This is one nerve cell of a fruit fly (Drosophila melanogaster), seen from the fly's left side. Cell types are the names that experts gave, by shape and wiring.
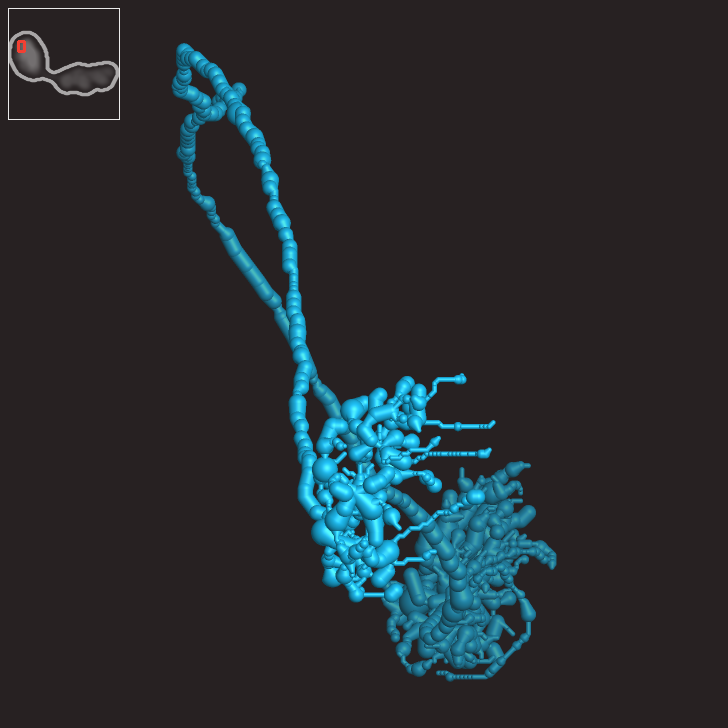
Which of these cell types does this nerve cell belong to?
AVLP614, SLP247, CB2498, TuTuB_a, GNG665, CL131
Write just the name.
TuTuB_a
